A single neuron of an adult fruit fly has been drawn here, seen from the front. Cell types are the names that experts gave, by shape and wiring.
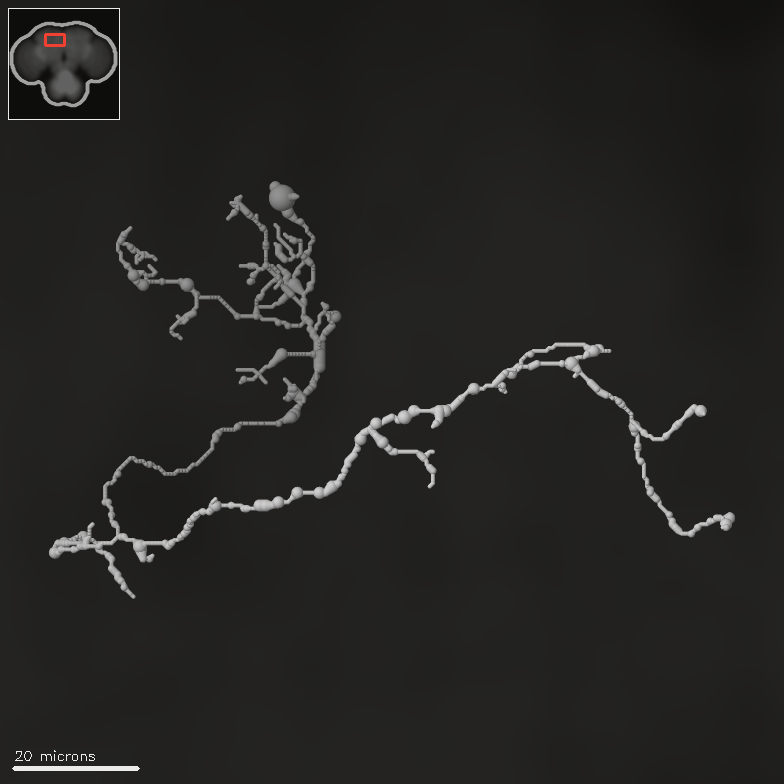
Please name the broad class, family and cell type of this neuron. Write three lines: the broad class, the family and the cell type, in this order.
central-brain intrinsic neuron
class Kenyon Cell
KCg-m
